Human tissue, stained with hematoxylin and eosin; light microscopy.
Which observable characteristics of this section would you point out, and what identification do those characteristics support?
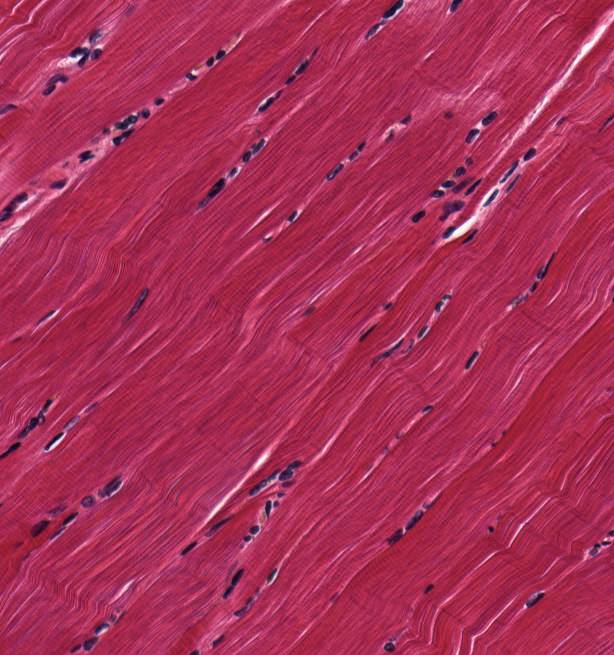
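In places the fibres follow a gently wavy course rather than lying perfectly straight. Fine parallel lines run along their length, and their cytoplasm stains a deep pink-red throughout the field. Dark, elongated nuclei lie in narrow rows in the spaces between fibres, aligned with them. This section is skeletal muscle.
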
